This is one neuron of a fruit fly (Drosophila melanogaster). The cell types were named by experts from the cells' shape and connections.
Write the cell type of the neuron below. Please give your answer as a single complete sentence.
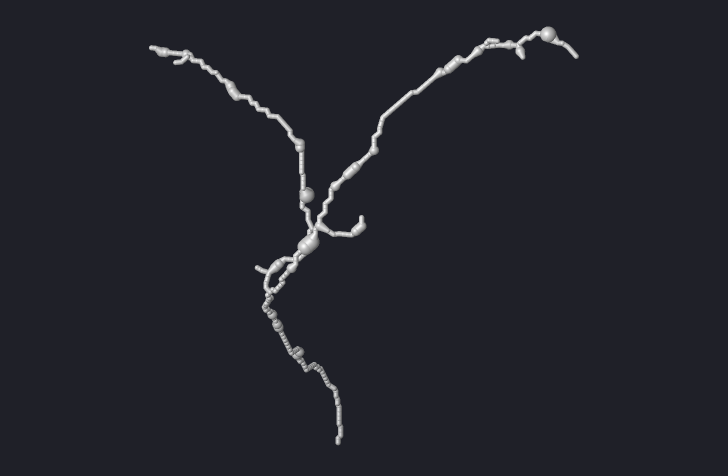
The neuron is typed under the name TPMN1.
